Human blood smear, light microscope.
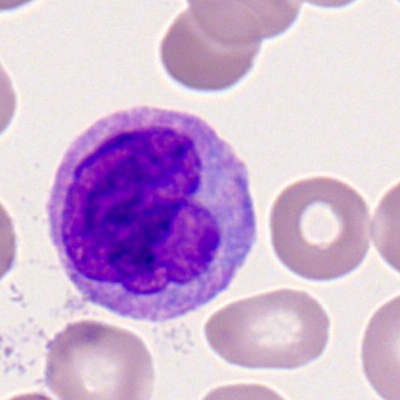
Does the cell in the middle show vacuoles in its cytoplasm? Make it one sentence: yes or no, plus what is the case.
No, the cytoplasm of this cell lacks vacuoles entirely.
